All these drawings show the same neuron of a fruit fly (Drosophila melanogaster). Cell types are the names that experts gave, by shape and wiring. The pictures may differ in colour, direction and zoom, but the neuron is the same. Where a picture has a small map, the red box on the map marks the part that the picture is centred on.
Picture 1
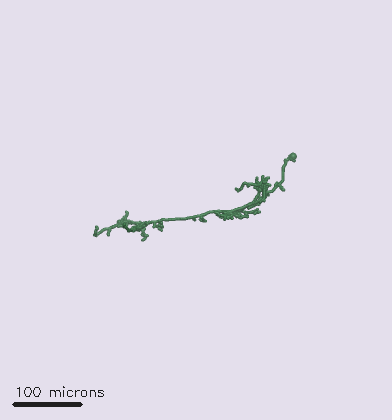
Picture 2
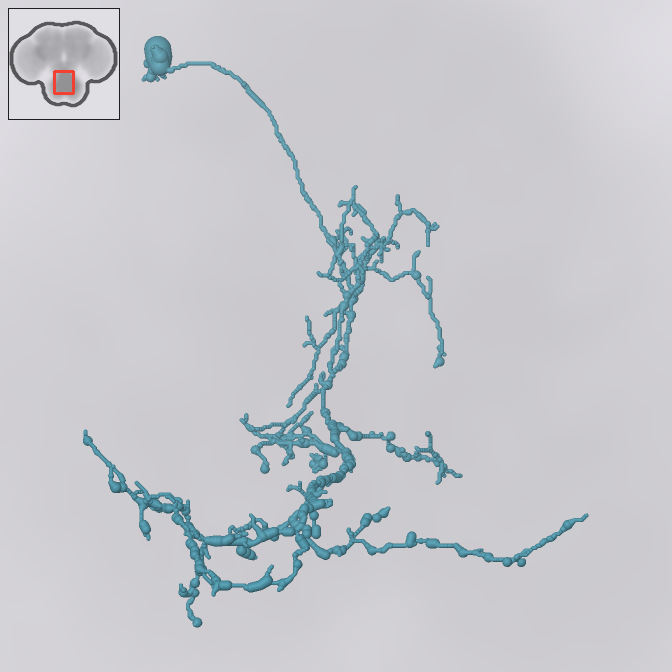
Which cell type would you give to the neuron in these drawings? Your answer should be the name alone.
IN09A019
